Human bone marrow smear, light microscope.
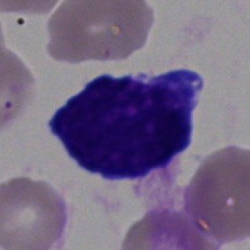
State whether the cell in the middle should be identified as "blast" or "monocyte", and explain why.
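I'd call this a blast, not a monocyte. What decides it for me is the nucleus filling nearly the whole cell, so that very little cytoplasm is visible.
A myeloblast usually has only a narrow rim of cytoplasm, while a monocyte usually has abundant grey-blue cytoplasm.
Beyond that, I'm simply noting a deep blue-purple stain throughout, faint small paler mottled spots in the dark chromatin, and a paler bluish, slightly frayed margin at the upper right.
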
